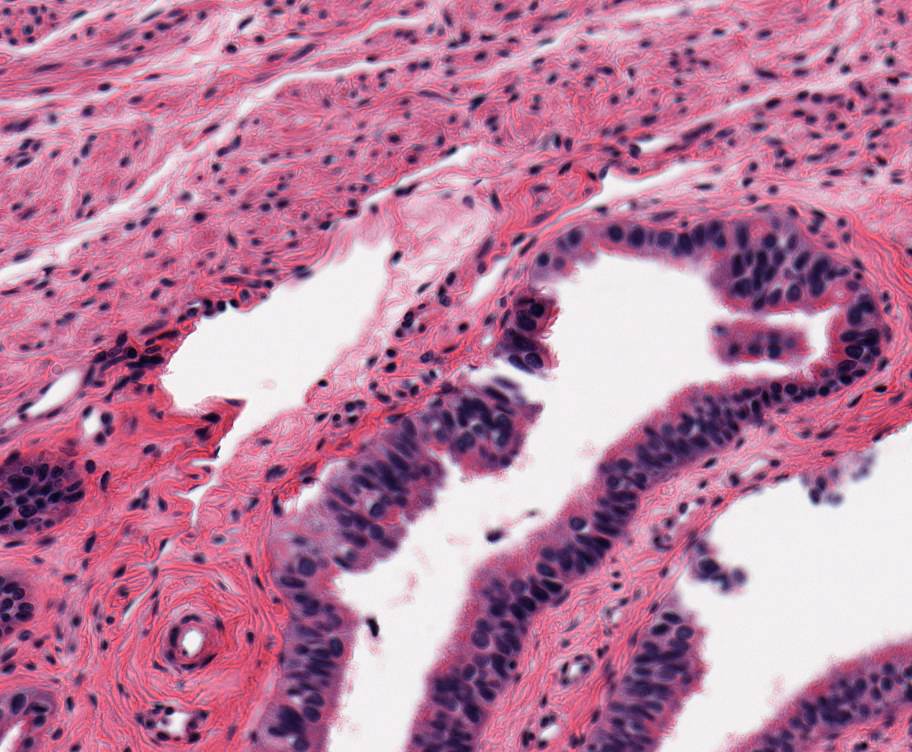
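Fallopian tube: epithelium-lined spaces in lower and right field, solid stroma above; lining epithelium several nuclei thick with crowded dark oval nuclei; small epithelial tufts projecting into lumens centrally and at upper right; lower left: small round lumen wrapped by concentric cell and fibre layers.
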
